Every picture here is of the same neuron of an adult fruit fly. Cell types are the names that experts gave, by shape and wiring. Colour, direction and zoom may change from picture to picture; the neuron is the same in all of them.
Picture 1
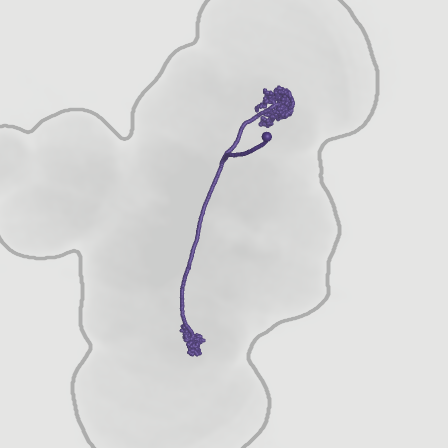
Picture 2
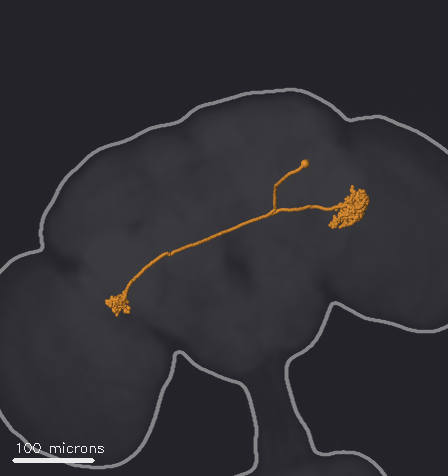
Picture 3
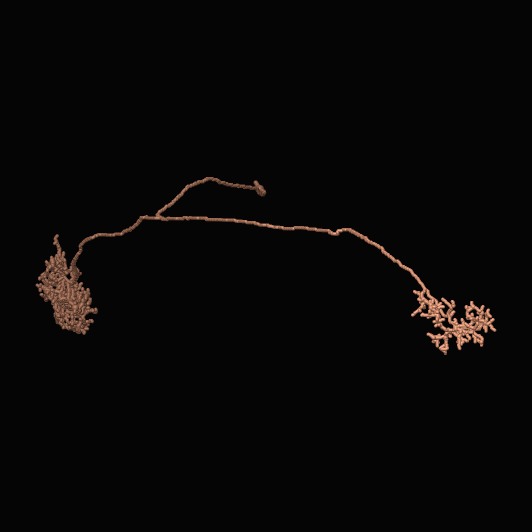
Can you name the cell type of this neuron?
PVLP036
